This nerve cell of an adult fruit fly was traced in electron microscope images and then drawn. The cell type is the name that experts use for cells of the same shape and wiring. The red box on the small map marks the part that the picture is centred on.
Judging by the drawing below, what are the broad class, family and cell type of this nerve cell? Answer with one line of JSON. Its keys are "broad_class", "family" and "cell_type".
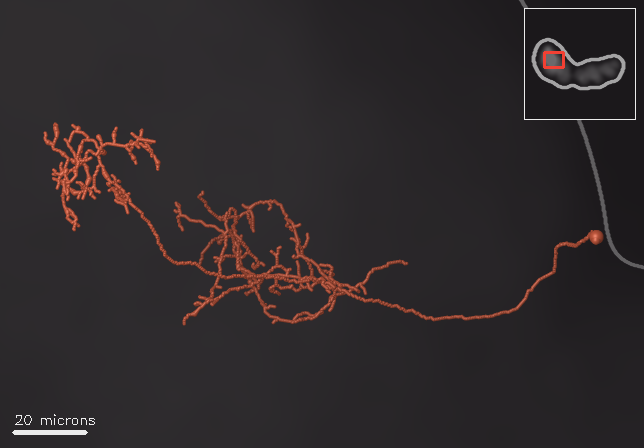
{"broad_class": "central-brain intrinsic neuron", "family": "hemilineage DL1_ventral", "cell_type": "AOTU061"}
